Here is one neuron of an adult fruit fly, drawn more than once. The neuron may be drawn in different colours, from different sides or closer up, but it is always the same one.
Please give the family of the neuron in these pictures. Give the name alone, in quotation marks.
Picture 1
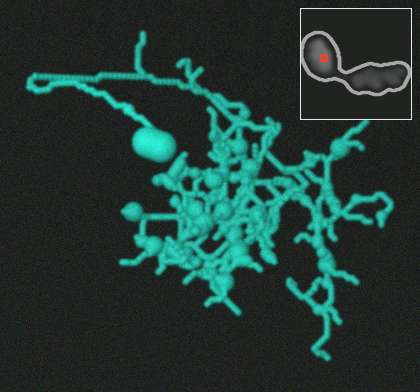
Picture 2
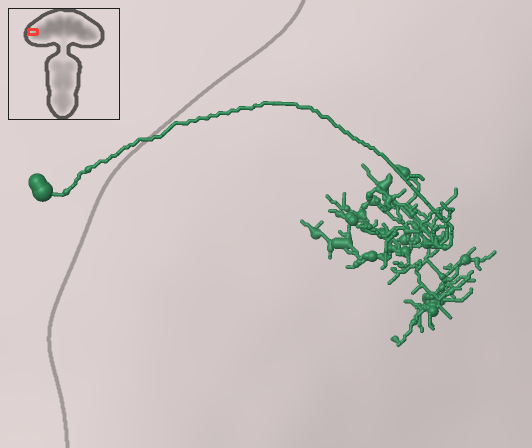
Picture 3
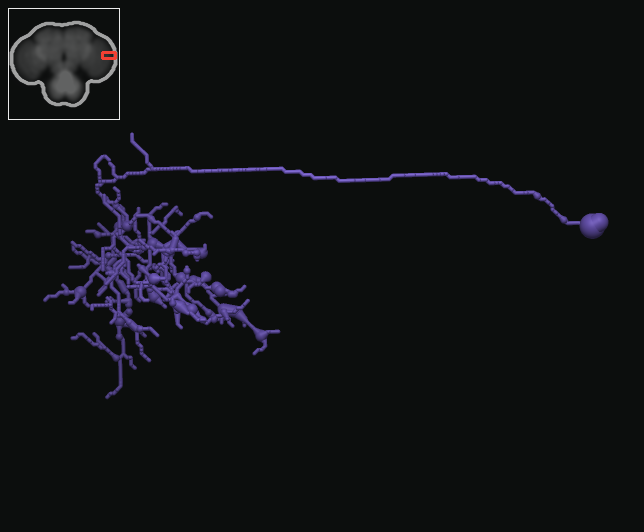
"Mi"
